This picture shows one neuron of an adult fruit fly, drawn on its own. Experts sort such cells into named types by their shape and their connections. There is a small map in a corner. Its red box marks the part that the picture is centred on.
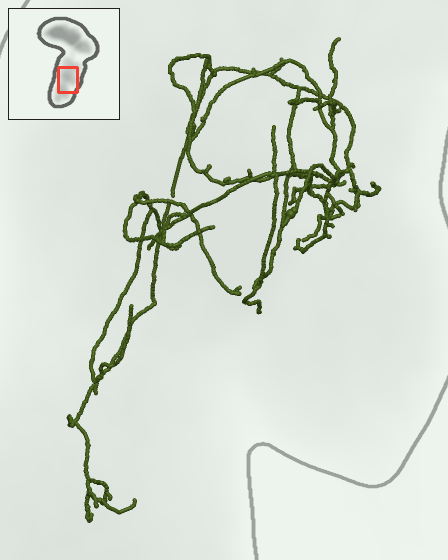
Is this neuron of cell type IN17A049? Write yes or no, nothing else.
no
